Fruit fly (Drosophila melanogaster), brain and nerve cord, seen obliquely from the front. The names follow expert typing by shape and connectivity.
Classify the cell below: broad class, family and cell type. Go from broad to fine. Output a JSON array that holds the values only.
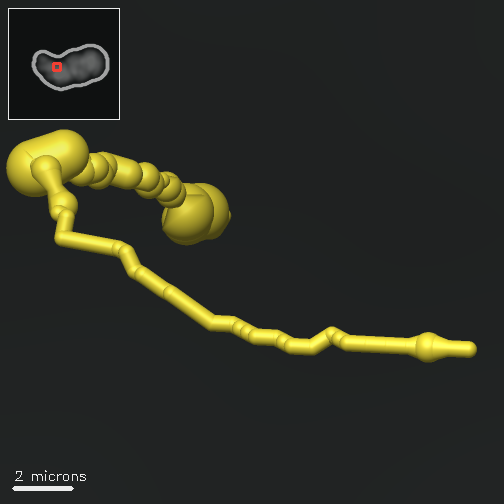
["photoreceptor or other optic-lobe sensory neuron", "class visual", "R8y"]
